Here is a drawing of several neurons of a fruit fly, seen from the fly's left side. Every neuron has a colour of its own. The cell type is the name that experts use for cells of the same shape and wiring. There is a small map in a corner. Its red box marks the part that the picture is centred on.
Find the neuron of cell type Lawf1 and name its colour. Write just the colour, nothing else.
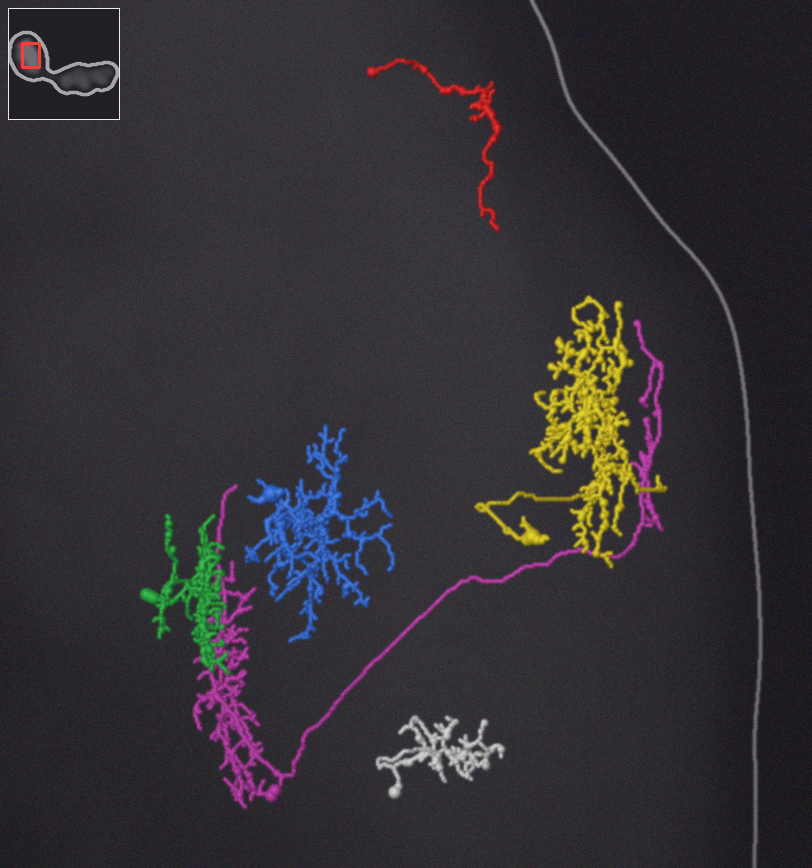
blue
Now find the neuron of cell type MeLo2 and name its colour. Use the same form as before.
magenta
